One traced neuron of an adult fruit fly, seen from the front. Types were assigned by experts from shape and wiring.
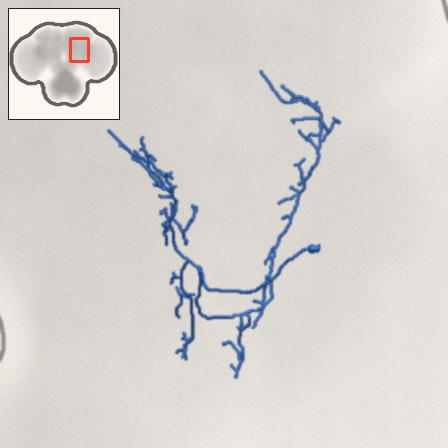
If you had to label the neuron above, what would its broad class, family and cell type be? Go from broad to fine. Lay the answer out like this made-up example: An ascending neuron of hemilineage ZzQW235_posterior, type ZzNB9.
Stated: A central-brain intrinsic neuron of hemilineage LALa1_posterior, type WEDPN17_a1.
